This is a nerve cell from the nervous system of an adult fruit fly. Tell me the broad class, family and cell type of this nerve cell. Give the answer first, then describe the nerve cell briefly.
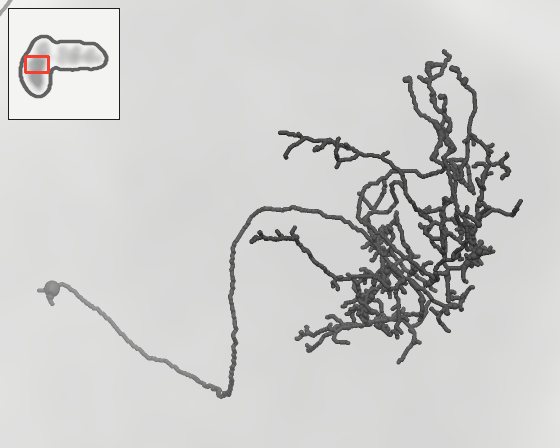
This is a central-brain intrinsic neuron. Its family is hemilineage WEDd1. The cell type is PS042. Dozens of branch ends can be seen. In this view it is wider than it is tall.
